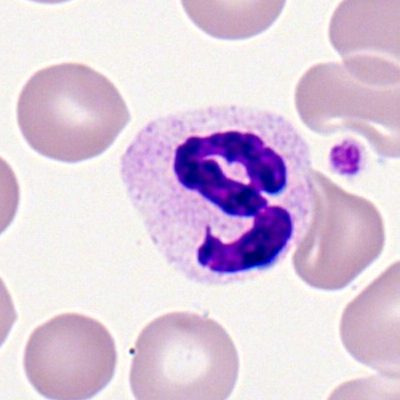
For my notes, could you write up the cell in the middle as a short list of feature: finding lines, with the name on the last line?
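Nucleus: bent into an S-like shape
Chromatin: dark purple, coarsely clumped
Cytoplasm: pale pink
Granules: many, fine, lilac
Name: segmented neutrophil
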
